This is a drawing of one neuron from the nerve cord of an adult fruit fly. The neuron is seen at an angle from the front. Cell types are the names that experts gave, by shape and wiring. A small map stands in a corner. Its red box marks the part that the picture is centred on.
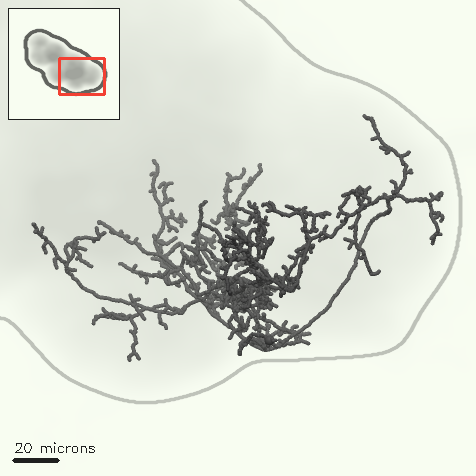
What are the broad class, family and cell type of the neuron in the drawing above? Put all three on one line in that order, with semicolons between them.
nerve-cord intrinsic neuron; hemilineage 13B; IN13B015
